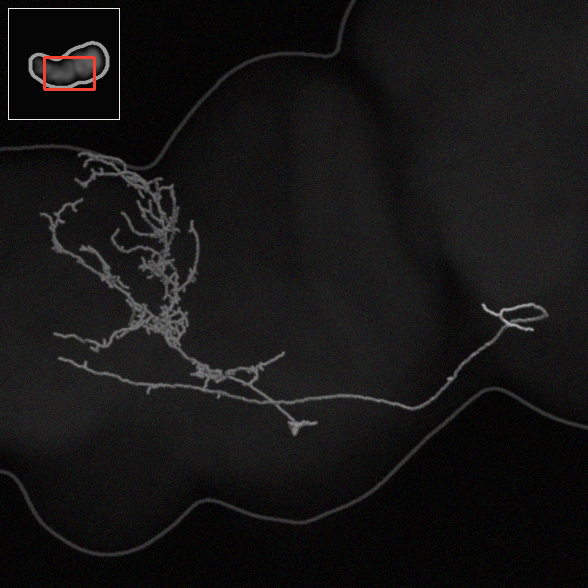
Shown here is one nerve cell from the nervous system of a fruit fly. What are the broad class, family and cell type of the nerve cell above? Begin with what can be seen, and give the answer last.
Dozens of branch ends can be seen. In this view it is wider than it is tall. This is an ascending neuron. The family is hemilineage 08B. It is of cell type AN08B061.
